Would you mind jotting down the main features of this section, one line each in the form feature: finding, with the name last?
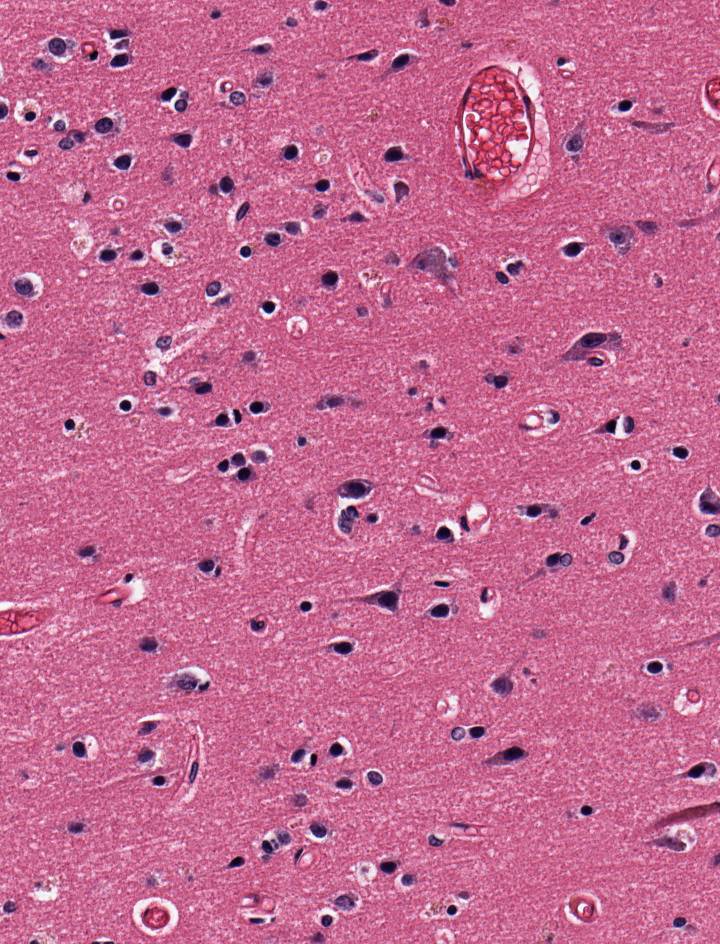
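Background: pink, finely fibrillary, cells scattered singly; no epithelium or glands.
Cells: mostly small, with round dark-staining nuclei and little visible cytoplasm.
Vessel, top right: cross-cut, lumen packed with red blood cells.
Vessel, left edge below middle: smaller, cut lengthwise, containing red blood cells.
Tissue: cerebral cortex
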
